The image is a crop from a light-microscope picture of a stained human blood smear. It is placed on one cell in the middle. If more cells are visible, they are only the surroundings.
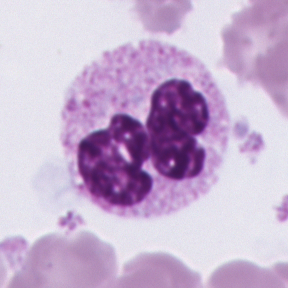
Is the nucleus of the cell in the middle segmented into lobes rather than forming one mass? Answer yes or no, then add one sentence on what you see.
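Yes. The nucleus is made of two large lobes lying side by side.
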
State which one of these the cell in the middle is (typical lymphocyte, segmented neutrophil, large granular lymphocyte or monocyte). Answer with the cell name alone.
segmented neutrophil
